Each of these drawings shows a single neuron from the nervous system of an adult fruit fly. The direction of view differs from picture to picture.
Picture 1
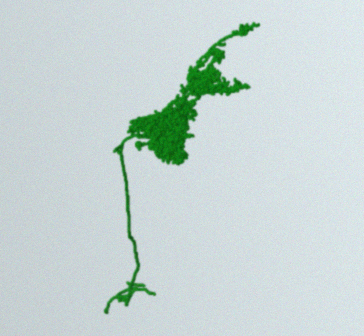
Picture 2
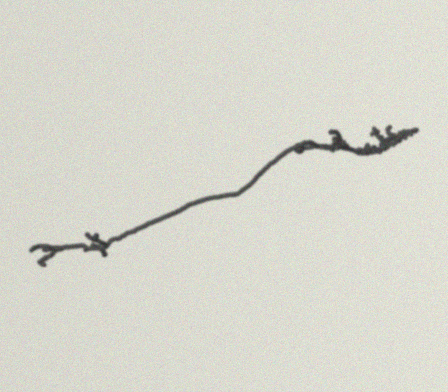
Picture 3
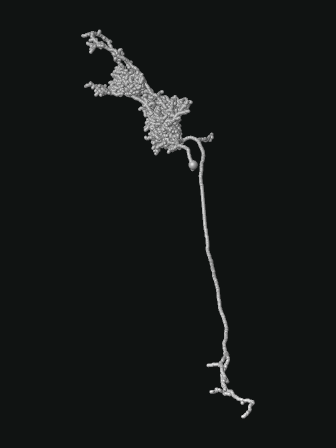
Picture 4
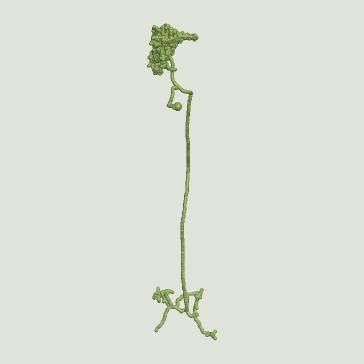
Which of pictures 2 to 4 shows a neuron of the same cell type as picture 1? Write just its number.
3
